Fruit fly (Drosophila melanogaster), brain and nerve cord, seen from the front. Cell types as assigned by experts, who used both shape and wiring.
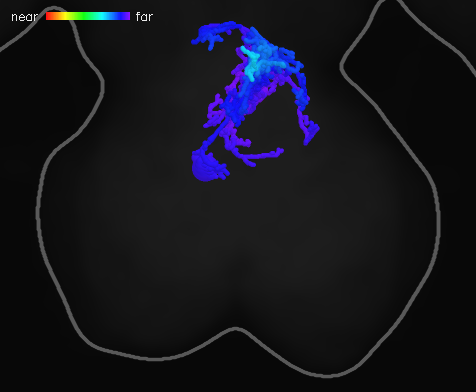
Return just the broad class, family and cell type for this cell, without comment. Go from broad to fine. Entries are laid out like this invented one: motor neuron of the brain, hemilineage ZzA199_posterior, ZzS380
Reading: motor neuron of the nerve cord, MNad, MNad23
